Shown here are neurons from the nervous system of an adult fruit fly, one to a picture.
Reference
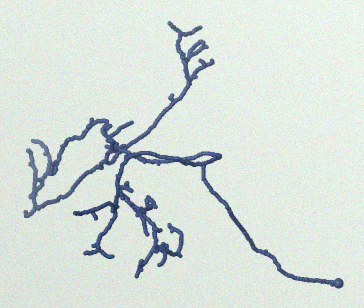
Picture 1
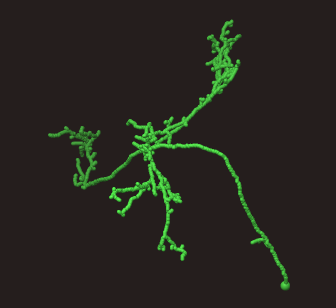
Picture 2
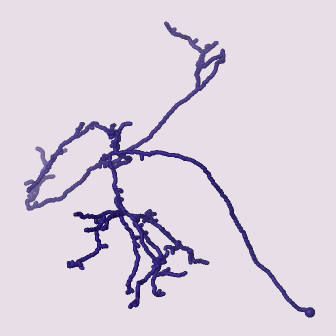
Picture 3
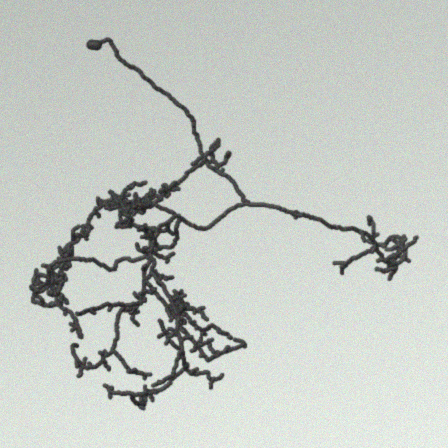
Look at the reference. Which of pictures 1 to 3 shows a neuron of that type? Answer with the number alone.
2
